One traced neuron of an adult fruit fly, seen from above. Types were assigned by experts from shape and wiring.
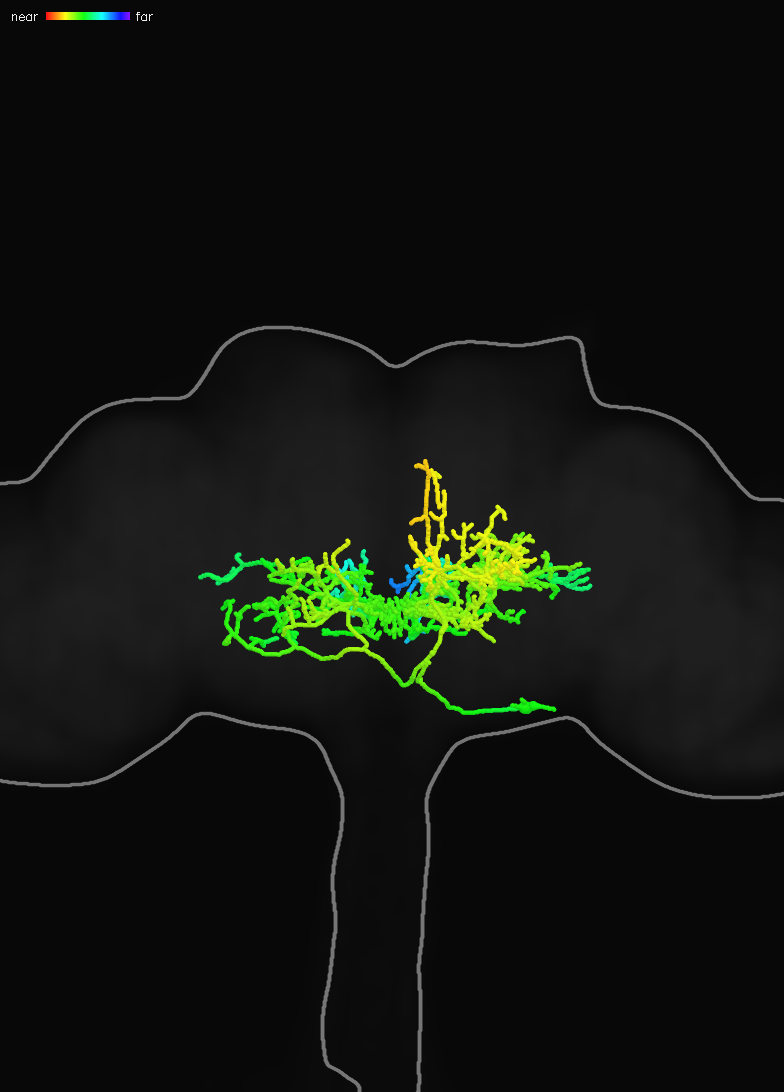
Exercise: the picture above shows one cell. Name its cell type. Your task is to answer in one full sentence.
The neuron has IB114 as its cell type.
